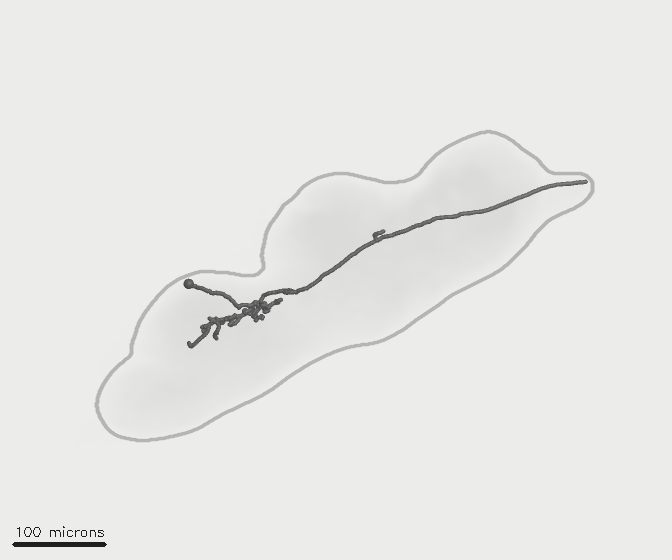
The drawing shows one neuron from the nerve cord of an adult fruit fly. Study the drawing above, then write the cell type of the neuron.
AN10B047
